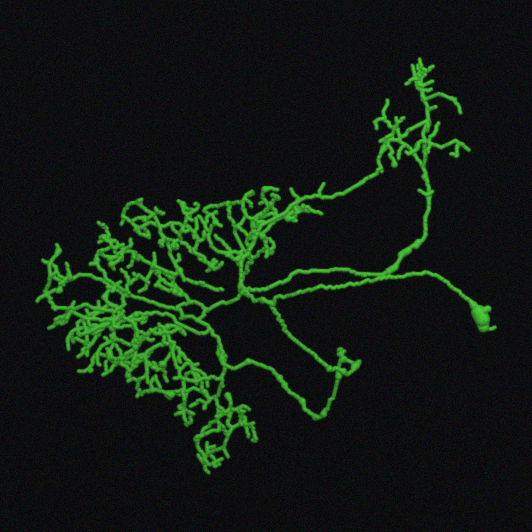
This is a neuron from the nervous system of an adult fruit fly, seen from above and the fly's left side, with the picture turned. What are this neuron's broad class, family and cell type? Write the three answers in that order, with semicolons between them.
central-brain intrinsic neuron; class CX; FB2B_b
